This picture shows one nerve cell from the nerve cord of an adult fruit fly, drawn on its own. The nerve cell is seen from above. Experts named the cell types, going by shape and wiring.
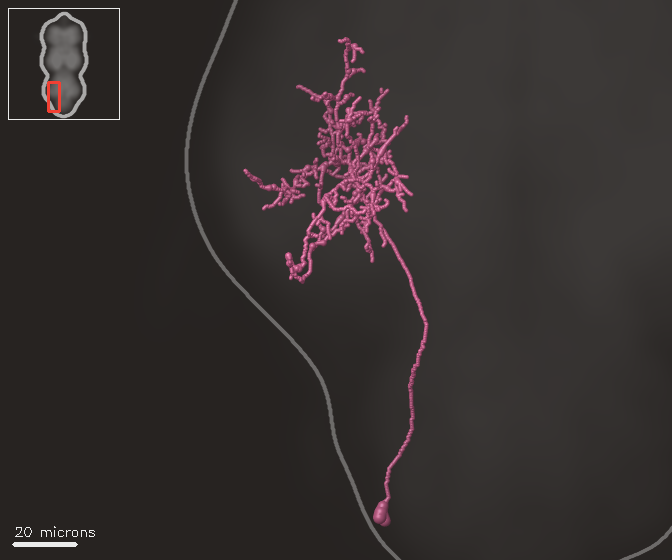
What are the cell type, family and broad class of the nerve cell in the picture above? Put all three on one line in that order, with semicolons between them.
IN20A.22A044; hemilineage 20A.22A; nerve-cord intrinsic neuron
